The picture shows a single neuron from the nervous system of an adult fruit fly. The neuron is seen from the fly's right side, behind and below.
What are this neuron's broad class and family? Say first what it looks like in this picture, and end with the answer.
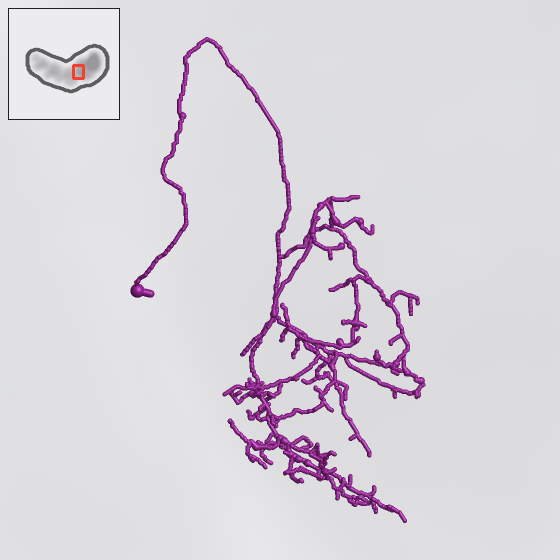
Its cell body lies on the left of the picture. Dozens of branch ends can be seen. It is a central-brain intrinsic neuron. Its family is hemilineage DM5_ventral.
